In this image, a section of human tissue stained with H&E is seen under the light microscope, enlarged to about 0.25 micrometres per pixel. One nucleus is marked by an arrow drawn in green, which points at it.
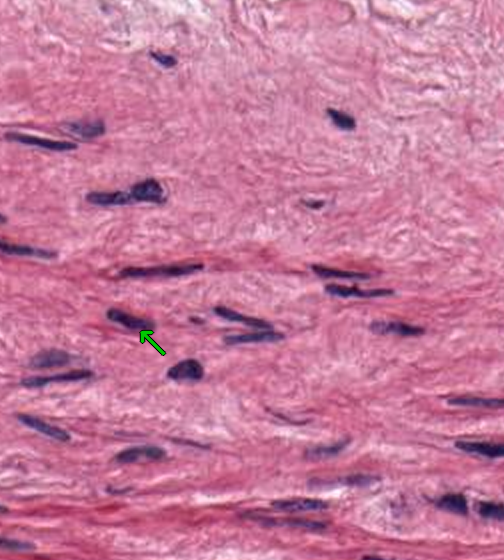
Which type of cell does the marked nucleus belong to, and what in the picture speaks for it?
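The marked cell is a smooth muscle cell. The nucleus is an elongated oval with blunt, rounded ends, and it is shorter and plumper than the long, thin nuclei just above and to its right. The nucleus stains dark purple, fairly evenly across its length. Only a thin rim of pink cytoplasm is visible around the nucleus, and its edges are not sharp; it fades into the surrounding pink fibres. Its long axis runs in roughly the same direction as the neighbouring elongated nuclei and the wavy pink fibres it lies among.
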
